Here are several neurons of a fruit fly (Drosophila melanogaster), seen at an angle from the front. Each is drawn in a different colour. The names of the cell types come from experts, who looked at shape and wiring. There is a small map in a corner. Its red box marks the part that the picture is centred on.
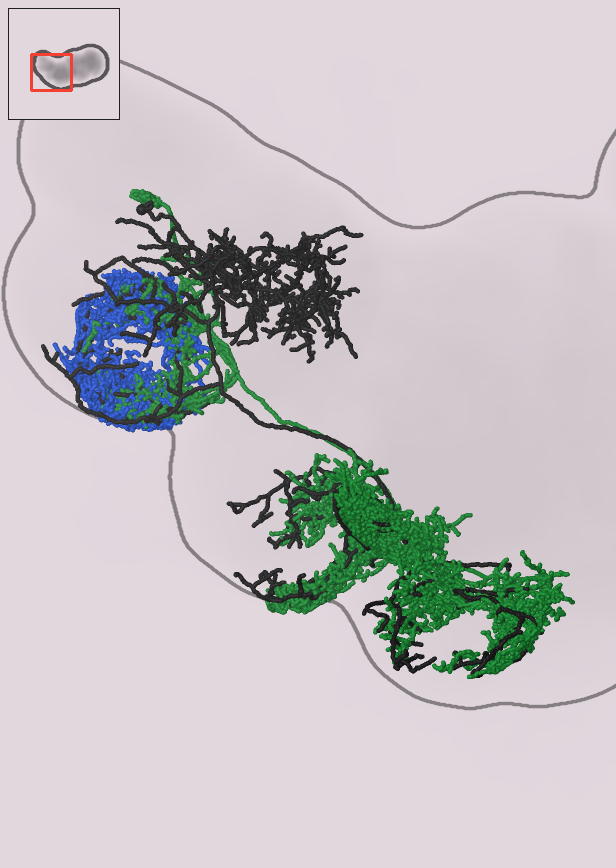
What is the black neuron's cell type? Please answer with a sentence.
The cell type is IN17B010.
